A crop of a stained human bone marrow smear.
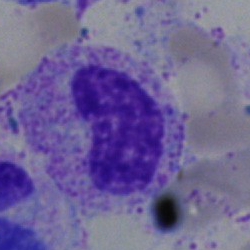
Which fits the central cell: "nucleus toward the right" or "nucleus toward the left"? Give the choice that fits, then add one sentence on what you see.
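Nucleus toward the right. The nucleus sits toward the right, leaving a wider band of cytoplasm on the left.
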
